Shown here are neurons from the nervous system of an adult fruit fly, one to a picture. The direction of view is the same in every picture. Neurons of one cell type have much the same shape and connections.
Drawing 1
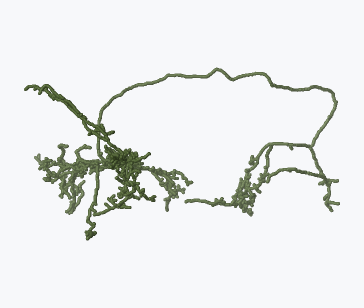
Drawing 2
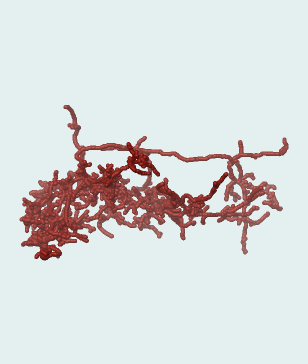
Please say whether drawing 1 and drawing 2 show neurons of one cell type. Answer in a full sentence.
They are of different cell types.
